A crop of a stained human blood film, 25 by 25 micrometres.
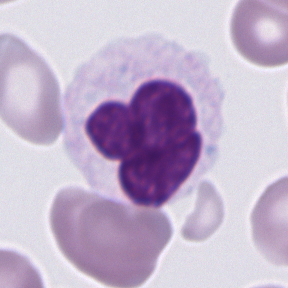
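Segmented neutrophil, the cell in the middle. Its nucleus sits off-centre toward the bottom, with a broad band of cytoplasm above it. Look closely and you will see fine, faint, dust-like granules in that cytoplasm. The outer edge of the cell is finely ruffled rather than smooth.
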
